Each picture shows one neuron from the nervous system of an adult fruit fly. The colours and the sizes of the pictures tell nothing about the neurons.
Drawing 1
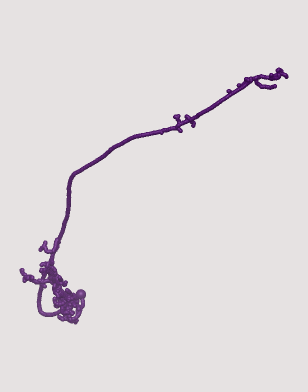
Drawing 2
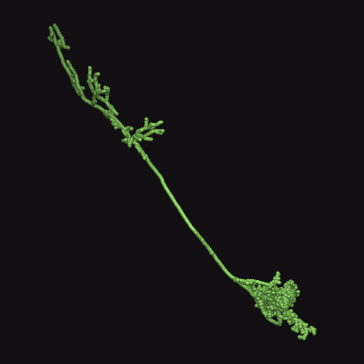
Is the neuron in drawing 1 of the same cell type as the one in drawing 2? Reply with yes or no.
no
